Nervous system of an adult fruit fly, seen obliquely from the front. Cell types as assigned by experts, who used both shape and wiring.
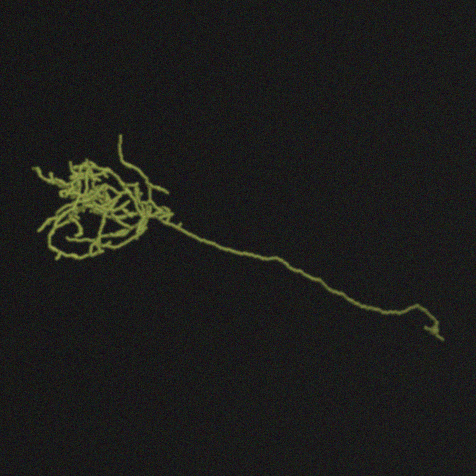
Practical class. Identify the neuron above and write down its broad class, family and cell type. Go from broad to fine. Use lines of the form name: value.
broad class: nerve-cord intrinsic neuron
family: hemilineage 16B
cell type: IN16B084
